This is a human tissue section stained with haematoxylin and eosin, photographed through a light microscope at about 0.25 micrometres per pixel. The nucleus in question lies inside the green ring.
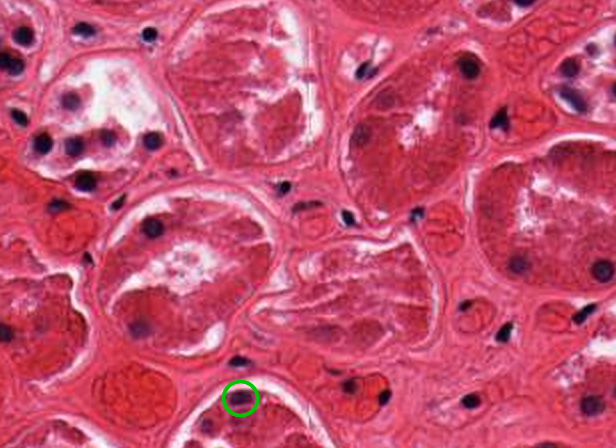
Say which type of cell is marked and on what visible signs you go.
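Proximal tubule cell. The nucleus is an oval, dark purple body lying at the outer edge of the cell, against the outer boundary of the tubule rather than toward its centre. The nucleus is paler and less sharply outlined than the small, nearly black nucleus lying just outside the tubule above it. The cell is one of the cells forming the wall of a rounded tubule, and a thin white gap runs along its outer side, separating the tubule from the surrounding tissue.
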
